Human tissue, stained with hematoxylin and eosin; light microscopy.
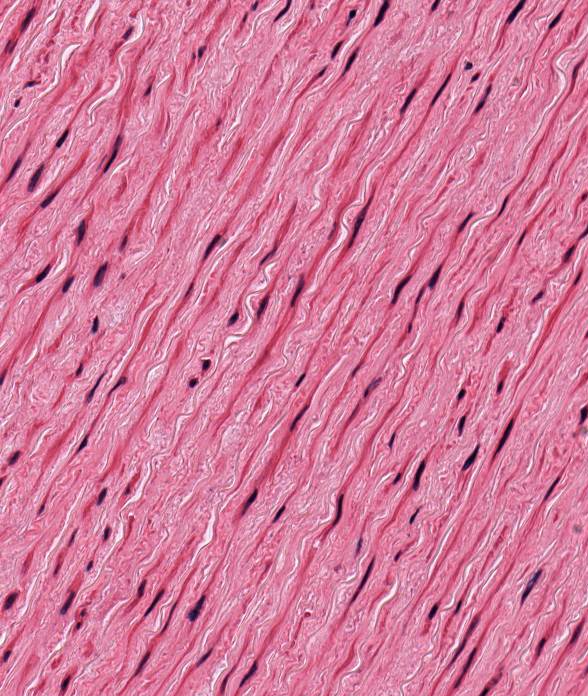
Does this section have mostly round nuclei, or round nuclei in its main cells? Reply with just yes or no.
No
